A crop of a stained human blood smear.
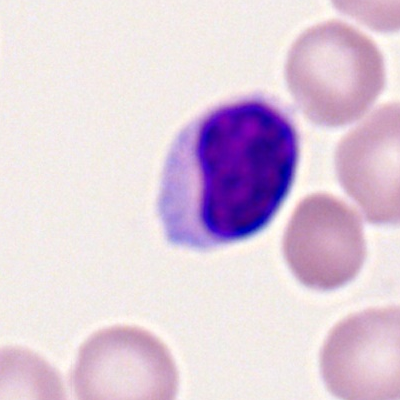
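lymphocyte at the centre of a stained blood smear. The cell outline is somewhat angular rather than smoothly round. The nucleus has a gently indented left border. A moderate rim of pale blue cytoplasm lies mostly to the left of the nucleus, without visible vacuoles.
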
